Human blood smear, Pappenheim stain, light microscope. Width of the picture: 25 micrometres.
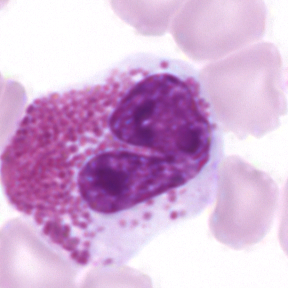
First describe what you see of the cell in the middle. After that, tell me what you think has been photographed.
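In the right half of the cell lies a nucleus with two lobes. The granules are of fairly even size and are packed most densely in the left part of the cell. Answer: the cell is an eosinophil.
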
